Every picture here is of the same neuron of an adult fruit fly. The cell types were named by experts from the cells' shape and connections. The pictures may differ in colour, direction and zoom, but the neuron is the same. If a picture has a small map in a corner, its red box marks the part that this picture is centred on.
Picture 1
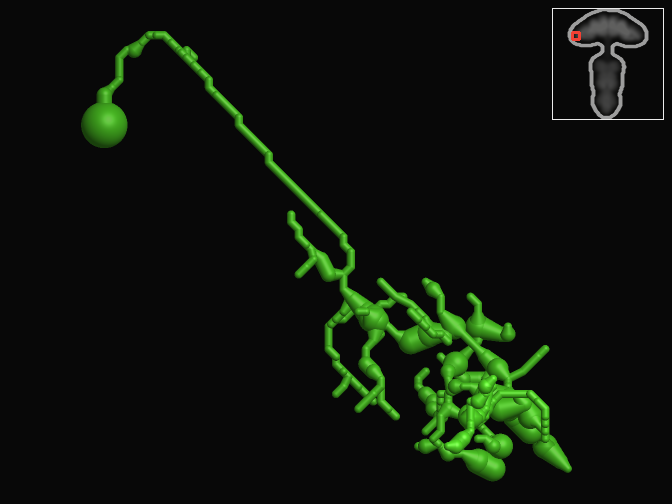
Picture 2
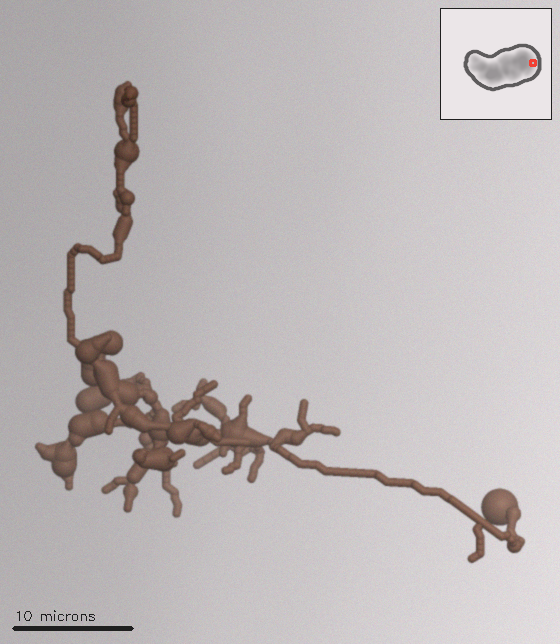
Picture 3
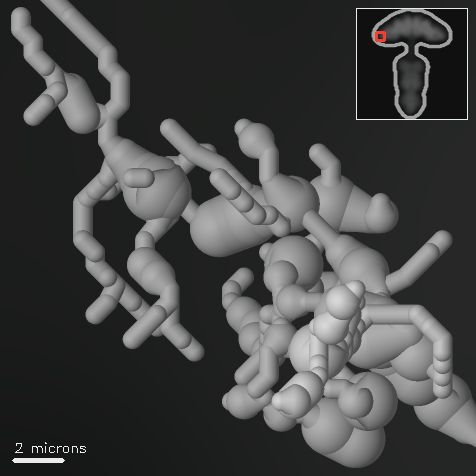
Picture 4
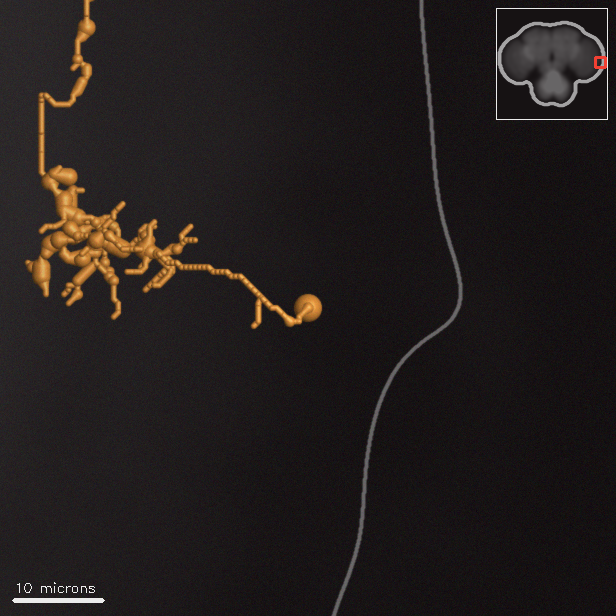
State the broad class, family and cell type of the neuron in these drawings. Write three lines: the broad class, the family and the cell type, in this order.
optic-lobe intrinsic neuron
Dm
Dm2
